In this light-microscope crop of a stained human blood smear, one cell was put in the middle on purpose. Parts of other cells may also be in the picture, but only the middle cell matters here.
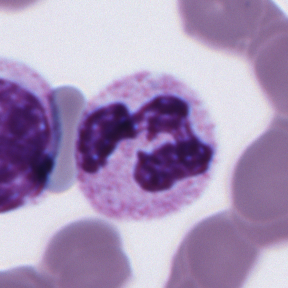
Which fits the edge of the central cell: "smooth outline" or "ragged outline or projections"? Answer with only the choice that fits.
Smooth outline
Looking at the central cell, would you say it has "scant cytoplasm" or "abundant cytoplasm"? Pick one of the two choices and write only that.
Abundant cytoplasm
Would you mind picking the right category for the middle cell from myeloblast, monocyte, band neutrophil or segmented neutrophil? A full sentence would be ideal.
On this slide crop, the central cell is a segmented neutrophil.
